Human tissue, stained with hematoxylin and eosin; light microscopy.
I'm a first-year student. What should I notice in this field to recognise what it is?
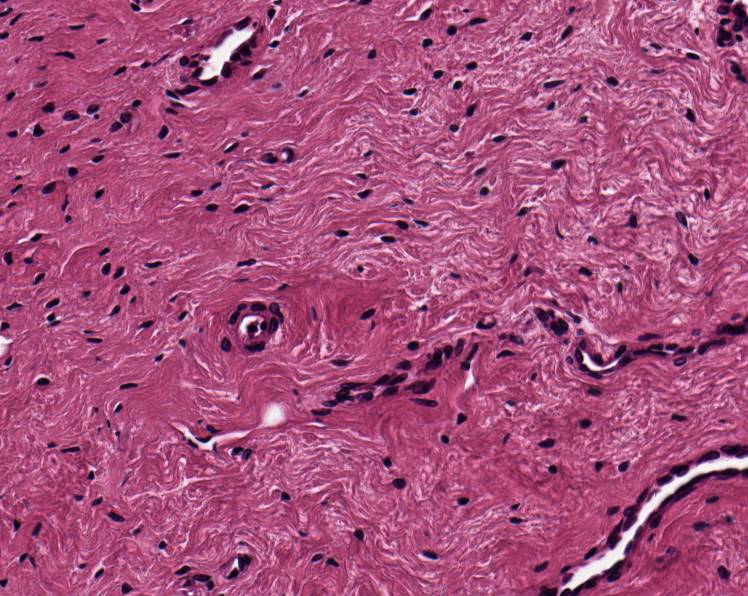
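What fills the field is dense connective tissue, with no epithelium anywhere. Its pink collagen fibres are wavy and swirl in varying directions, not in parallel. Sparse, small, dark spindle-shaped to oval nuclei are fairly evenly spread, with cytoplasm indistinct from the fibres.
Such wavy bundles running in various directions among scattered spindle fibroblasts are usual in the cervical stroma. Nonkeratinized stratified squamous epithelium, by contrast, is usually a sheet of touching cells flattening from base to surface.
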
